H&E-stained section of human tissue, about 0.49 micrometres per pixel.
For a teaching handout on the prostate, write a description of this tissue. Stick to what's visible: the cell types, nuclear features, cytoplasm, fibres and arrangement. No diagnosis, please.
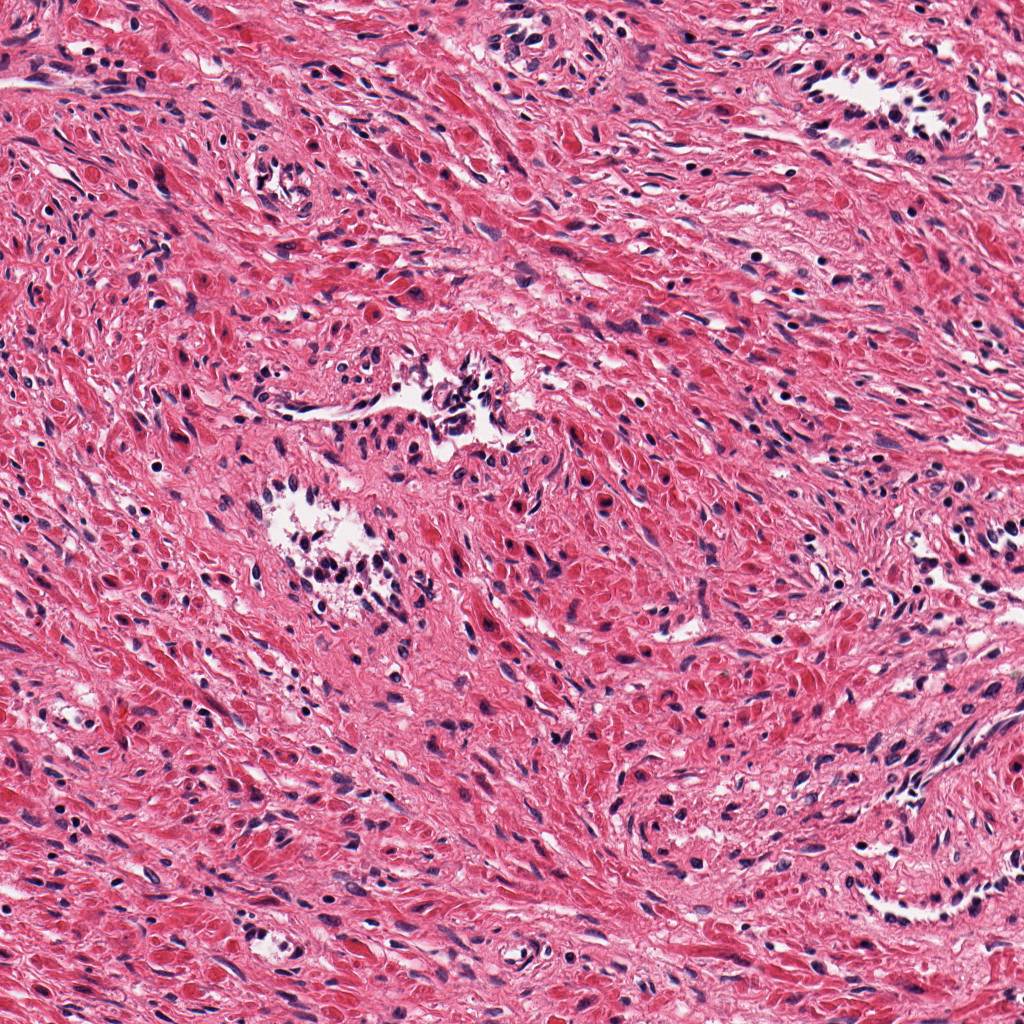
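Interlacing bundles of spindle cells, running in varying directions, fill the whole field. Next, the nuclei: mostly small, dark, and oval to elongated. A few small irregular clear spaces lie in the left-centre and centre, each rimmed by a cluster of dark nuclei. Surface epithelium is absent throughout.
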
